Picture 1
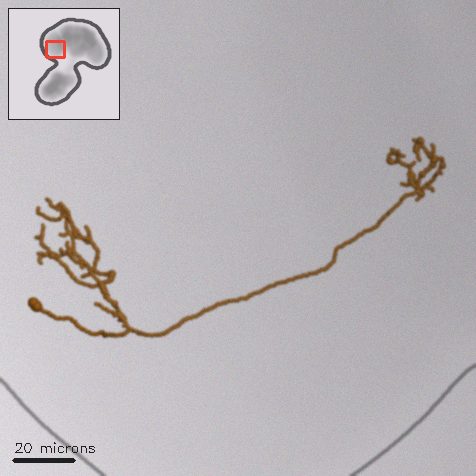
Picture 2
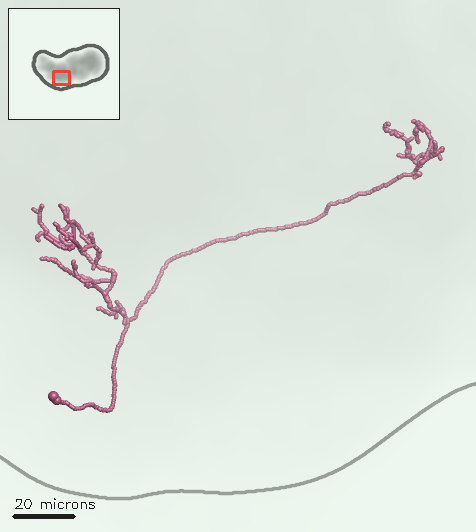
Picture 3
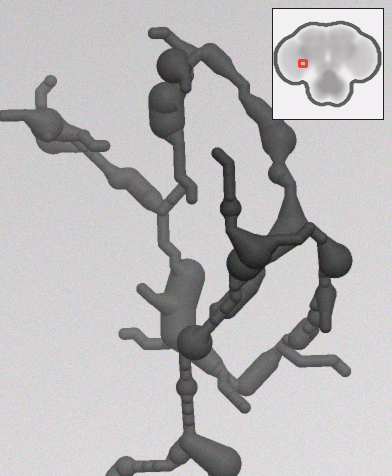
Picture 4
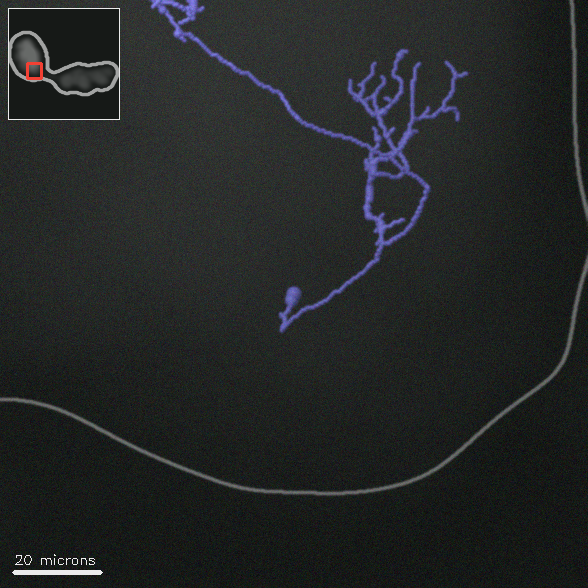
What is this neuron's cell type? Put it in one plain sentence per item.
The cell type is Tm33.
